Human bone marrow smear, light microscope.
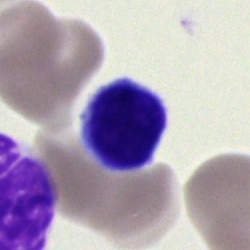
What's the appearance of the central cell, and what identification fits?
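The entire cell stains a dense, deep blue-violet. Its chromatin appears dense and dark throughout. No nucleoli are visible, and no vacuoles are present in the cell. The cell is a lymphocyte.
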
